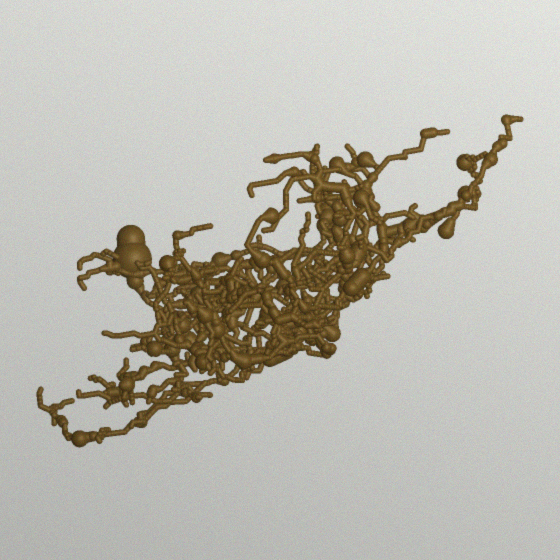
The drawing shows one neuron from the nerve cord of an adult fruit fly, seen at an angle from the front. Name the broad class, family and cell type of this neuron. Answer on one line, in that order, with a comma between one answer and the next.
nerve-cord intrinsic neuron, hemilineage 01B, IN01B065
